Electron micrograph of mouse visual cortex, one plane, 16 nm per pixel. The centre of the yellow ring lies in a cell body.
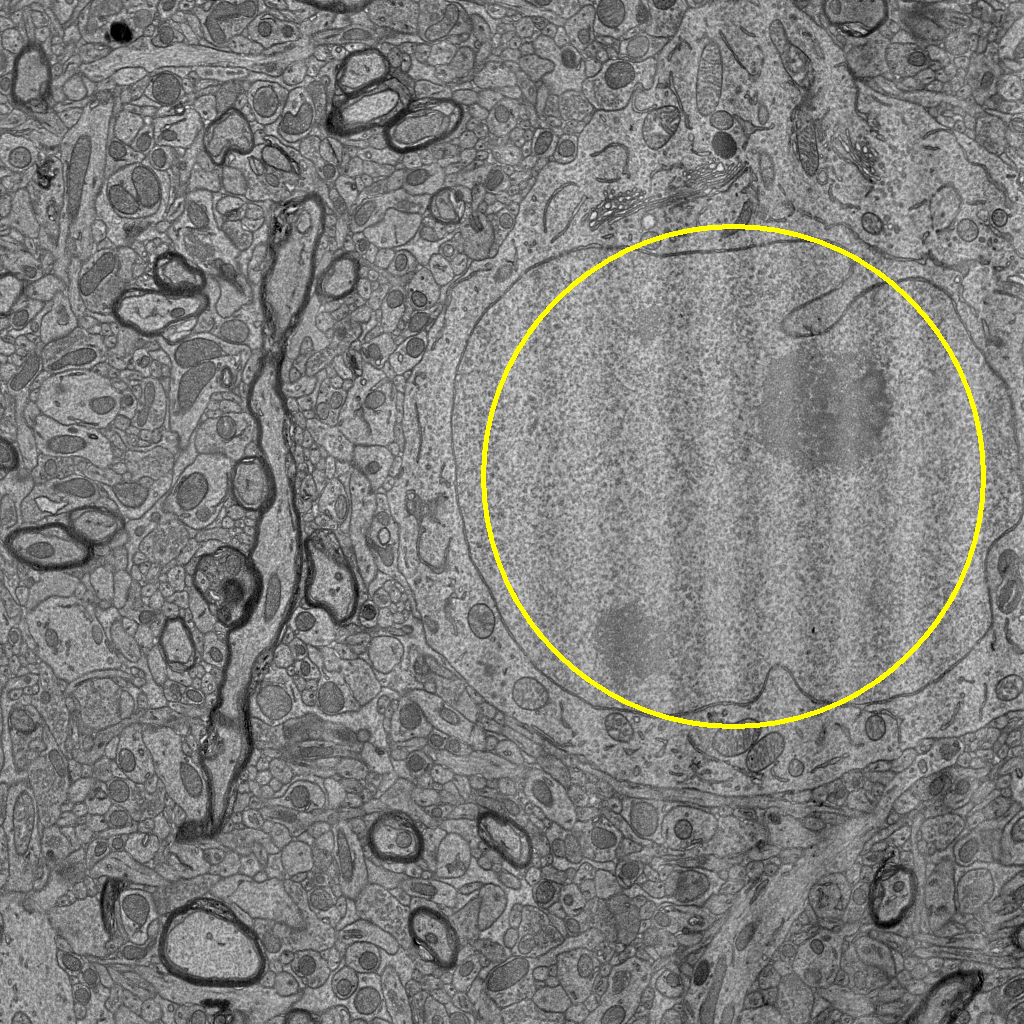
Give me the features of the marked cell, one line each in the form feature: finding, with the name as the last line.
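Nucleus: large, round, whole outline within picture
Envelope: narrow loop folding into nucleus, upper right
Chromatin: pale, finely dispersed; no dense band along envelope
Golgi: stacks in cytoplasm above nucleus
Cell: excitatory neuron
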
